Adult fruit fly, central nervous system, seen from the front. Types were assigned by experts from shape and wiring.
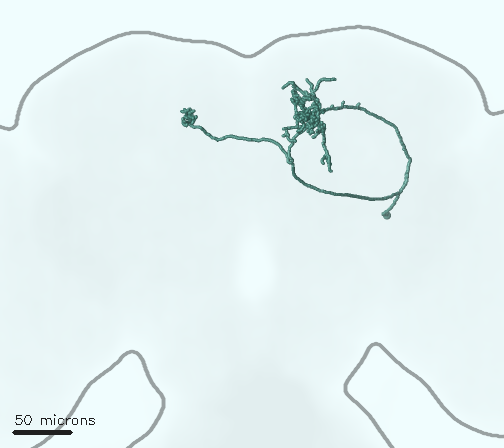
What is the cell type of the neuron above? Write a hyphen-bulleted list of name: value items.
- cell type: SMP568_a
